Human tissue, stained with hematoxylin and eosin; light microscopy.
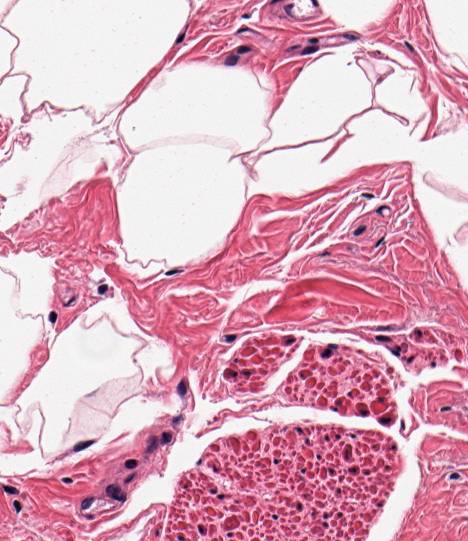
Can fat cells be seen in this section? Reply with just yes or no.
Yes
